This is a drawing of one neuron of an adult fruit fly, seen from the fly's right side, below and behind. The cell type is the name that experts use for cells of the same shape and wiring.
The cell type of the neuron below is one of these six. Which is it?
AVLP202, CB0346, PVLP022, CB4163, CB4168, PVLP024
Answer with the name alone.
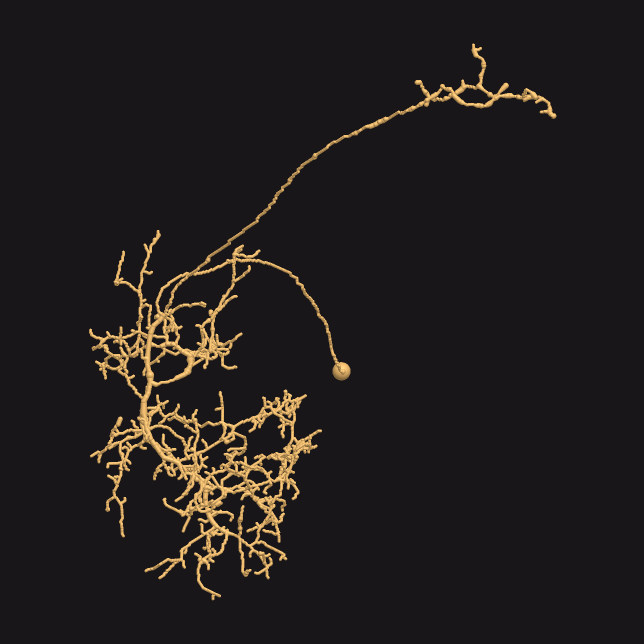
AVLP202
